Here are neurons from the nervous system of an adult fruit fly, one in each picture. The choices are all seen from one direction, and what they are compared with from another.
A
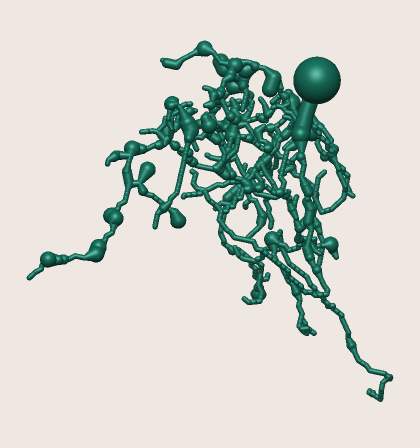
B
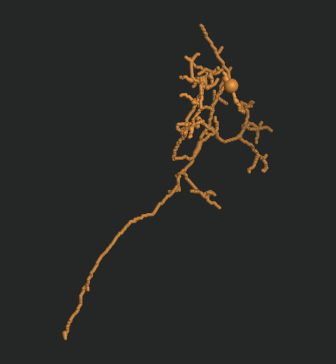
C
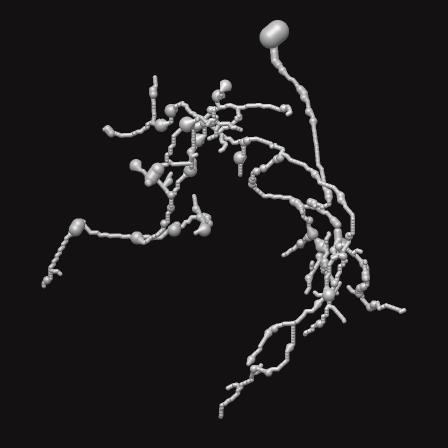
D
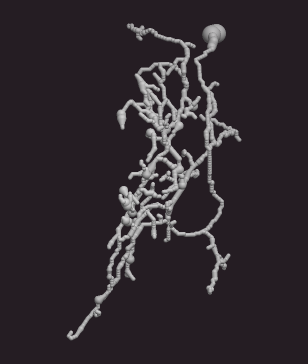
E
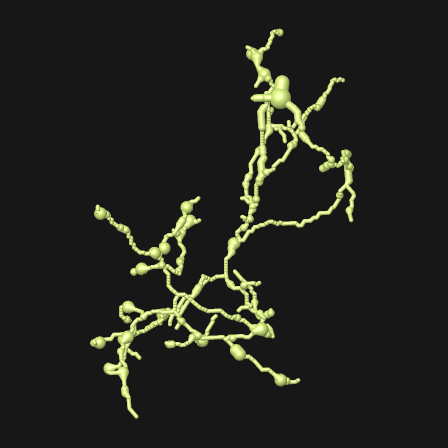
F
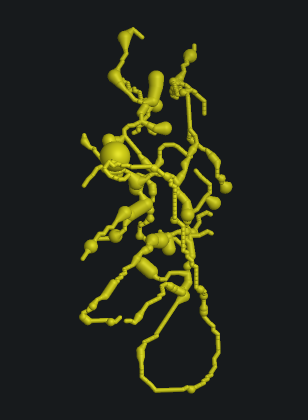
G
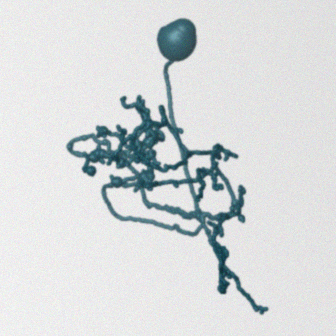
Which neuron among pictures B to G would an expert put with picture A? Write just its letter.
D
